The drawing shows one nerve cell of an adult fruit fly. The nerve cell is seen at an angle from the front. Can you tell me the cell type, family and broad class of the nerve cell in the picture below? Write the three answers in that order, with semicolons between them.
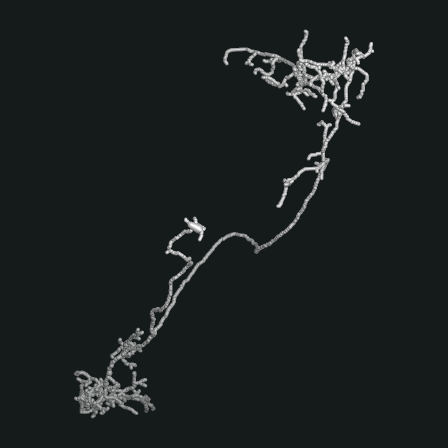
AVLP445; hemilineage ALl1_ventral; central-brain intrinsic neuron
